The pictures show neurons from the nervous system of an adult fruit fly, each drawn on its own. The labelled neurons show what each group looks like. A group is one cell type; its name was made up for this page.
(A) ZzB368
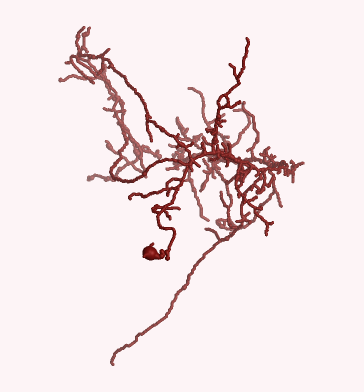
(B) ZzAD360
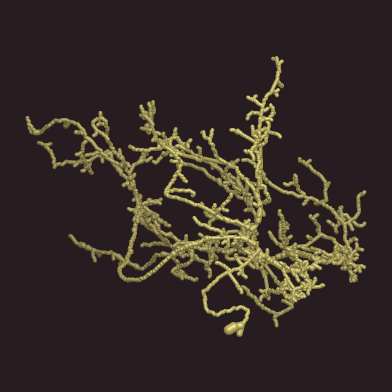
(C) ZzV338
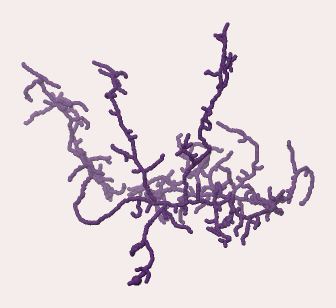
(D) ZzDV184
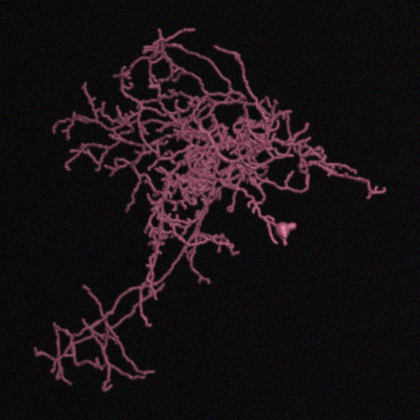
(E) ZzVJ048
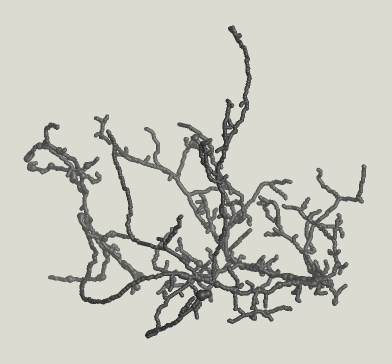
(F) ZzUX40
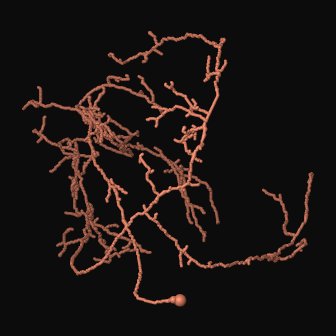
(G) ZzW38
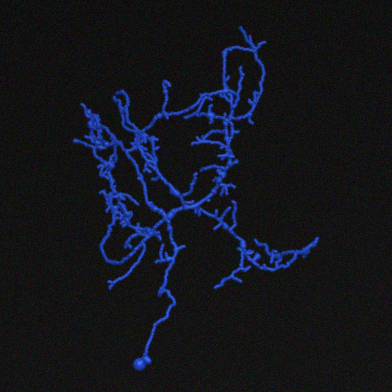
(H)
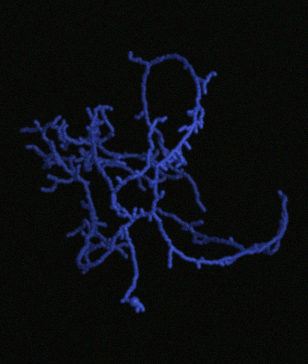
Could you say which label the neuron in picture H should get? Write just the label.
ZzUX40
